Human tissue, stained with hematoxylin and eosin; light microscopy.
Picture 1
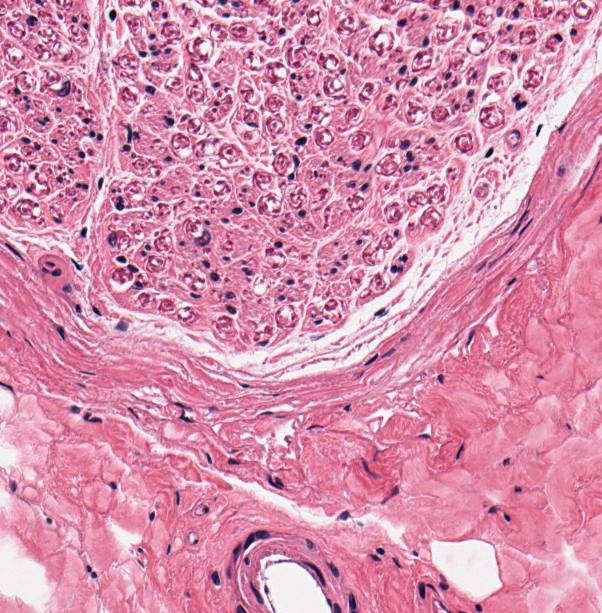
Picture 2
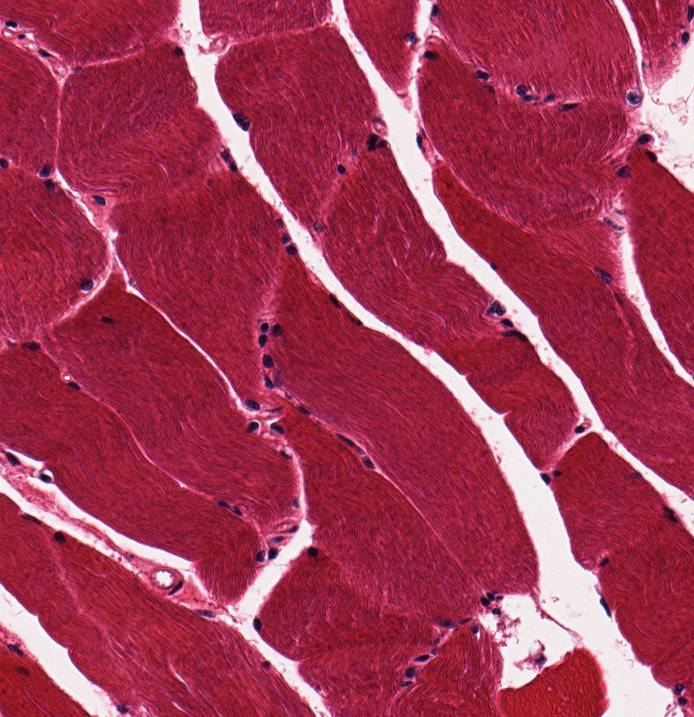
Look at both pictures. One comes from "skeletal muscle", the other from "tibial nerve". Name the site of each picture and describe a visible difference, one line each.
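The field in picture 1 comes from the tibial nerve. The bundle is packed with round profiles, each a central pink axon ringed by a pale sheath, as in myelinated fibres cut across.
The field in picture 2 comes from the skeletal muscle. Long muscle fibres run diagonally from upper left to lower right across the field.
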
